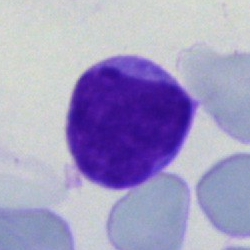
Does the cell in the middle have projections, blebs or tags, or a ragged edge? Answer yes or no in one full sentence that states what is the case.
No, what this cell has is a smooth outline, not a rough one.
